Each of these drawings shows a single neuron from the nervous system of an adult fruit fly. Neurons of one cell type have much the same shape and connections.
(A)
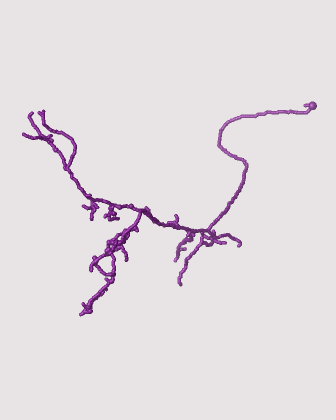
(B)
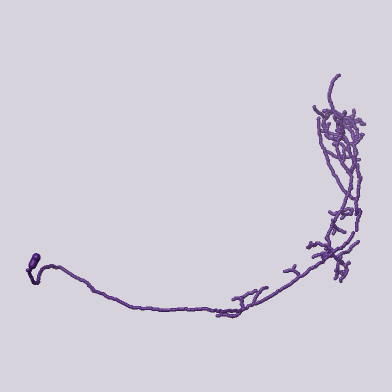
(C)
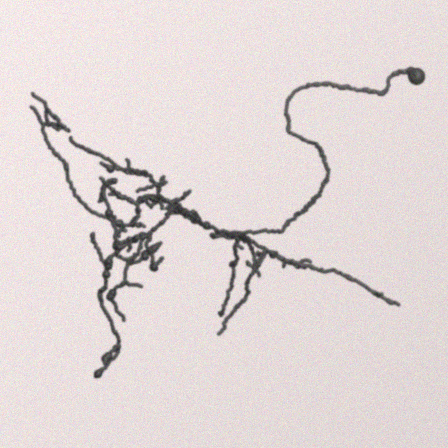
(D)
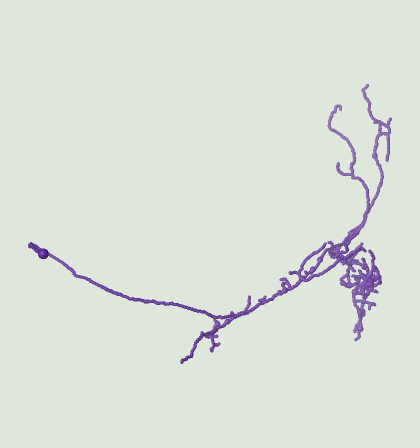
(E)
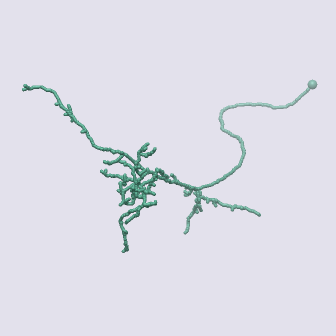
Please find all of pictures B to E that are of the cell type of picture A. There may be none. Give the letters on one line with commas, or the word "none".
C, D, E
